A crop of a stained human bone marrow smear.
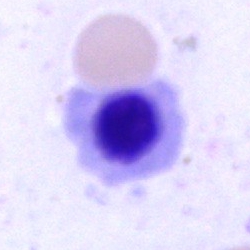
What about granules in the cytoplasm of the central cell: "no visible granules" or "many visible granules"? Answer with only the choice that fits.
No visible granules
